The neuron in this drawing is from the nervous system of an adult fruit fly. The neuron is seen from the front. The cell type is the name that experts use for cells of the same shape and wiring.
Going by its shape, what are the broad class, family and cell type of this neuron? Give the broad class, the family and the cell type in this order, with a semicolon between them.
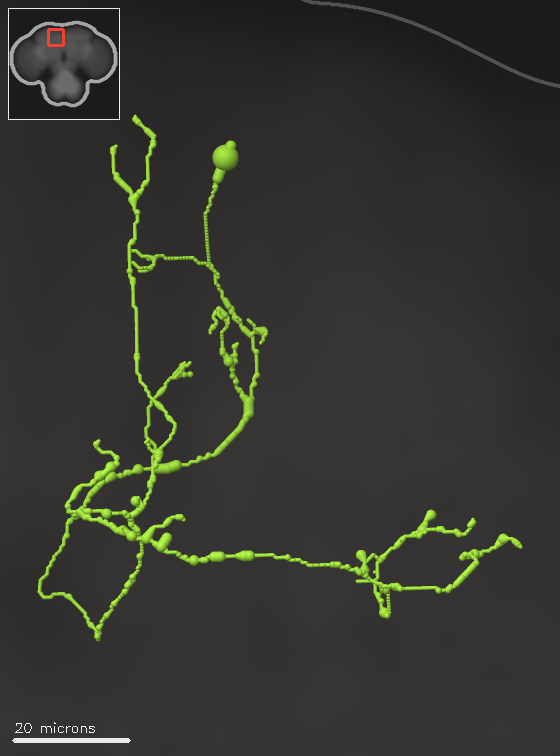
central-brain intrinsic neuron; class Kenyon Cell; KCa'b'-m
